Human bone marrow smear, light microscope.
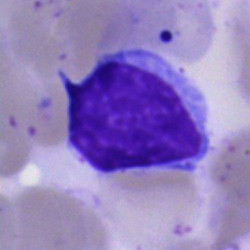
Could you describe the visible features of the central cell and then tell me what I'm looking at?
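What strikes me first is a single pointed, tapering projection jutting from the upper left corner. The nucleus fills most of the cell, leaving a scant rim of cytoplasm. That thin cytoplasm is pale blue, widest along the upper and right edges. The chromatin: dark purple, mottled with small paler patches. So this is a lymphocyte.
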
